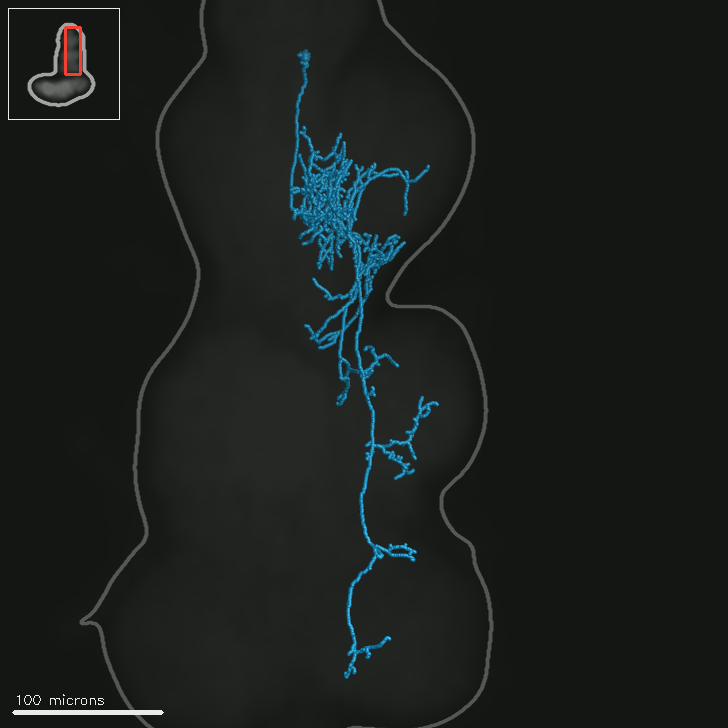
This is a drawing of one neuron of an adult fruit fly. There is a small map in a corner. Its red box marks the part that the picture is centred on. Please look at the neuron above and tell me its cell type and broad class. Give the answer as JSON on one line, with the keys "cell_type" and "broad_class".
{"cell_type": "INXXX101", "broad_class": "nerve-cord intrinsic neuron"}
